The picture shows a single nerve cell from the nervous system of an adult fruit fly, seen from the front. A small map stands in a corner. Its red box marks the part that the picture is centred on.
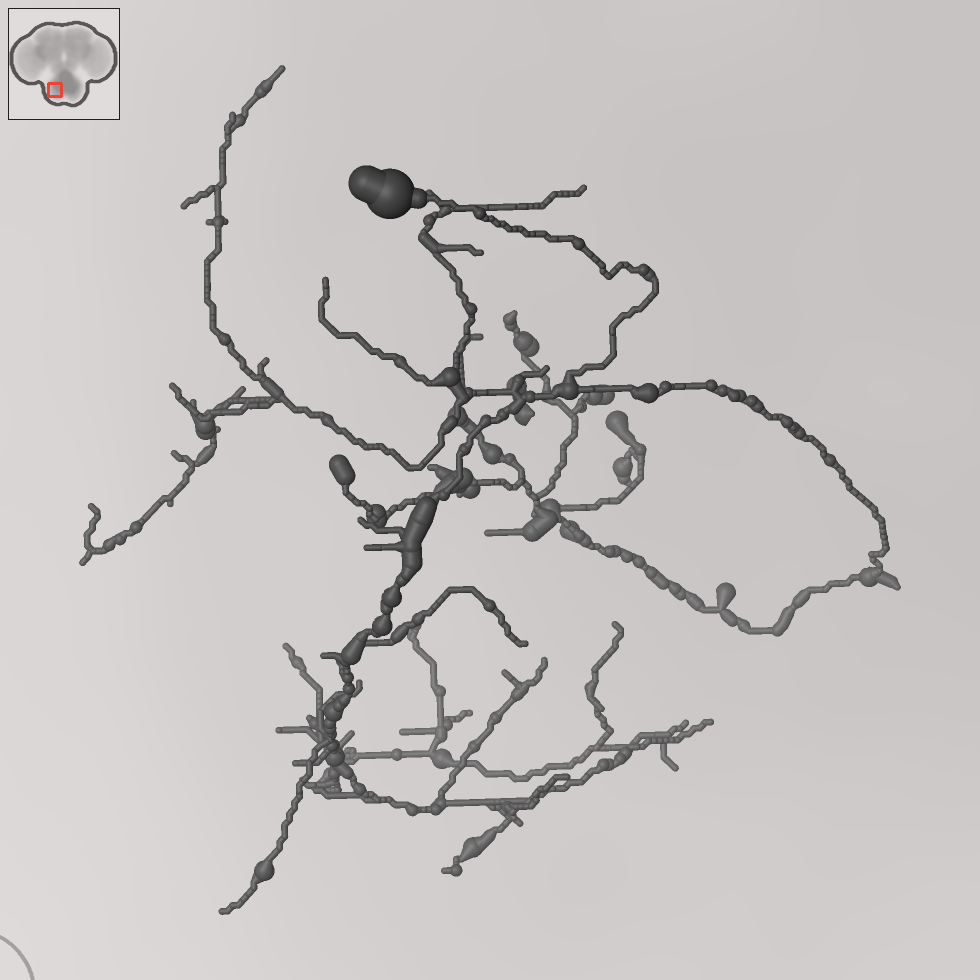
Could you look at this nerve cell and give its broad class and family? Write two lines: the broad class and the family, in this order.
nerve-cord intrinsic neuron
hemilineage 09A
